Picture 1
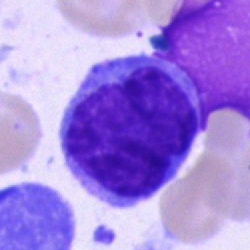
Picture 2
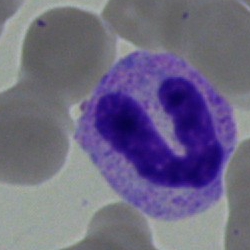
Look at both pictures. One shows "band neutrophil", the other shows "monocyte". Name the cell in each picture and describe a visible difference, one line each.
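Picture 1 is a monocyte. No granules are seen in the cytoplasm.
Picture 2 is a band neutrophil. The cytoplasm holds many fine pinkish-violet granules.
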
